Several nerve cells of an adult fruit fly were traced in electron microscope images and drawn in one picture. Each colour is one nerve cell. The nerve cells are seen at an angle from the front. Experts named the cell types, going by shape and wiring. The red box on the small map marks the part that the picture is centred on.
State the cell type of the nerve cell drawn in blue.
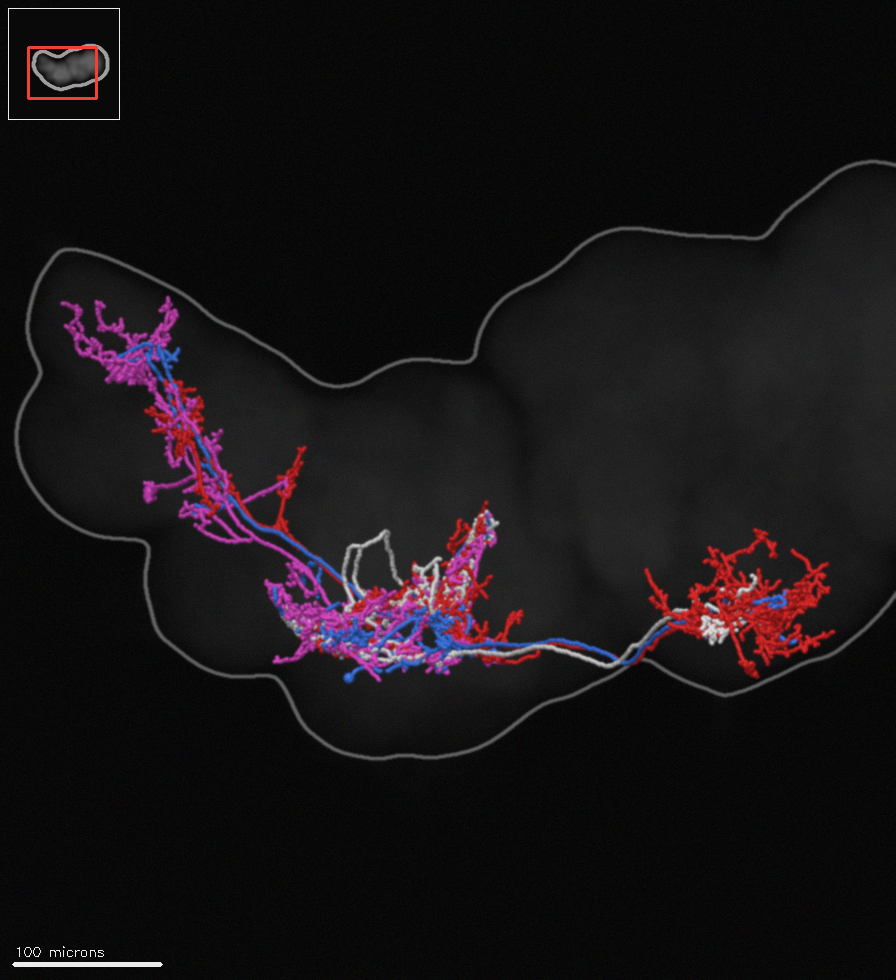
AN05B056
